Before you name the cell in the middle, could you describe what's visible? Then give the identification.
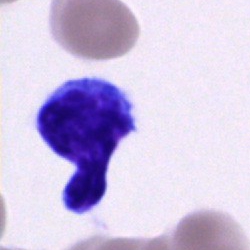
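The outline is irregular: a broad, rounded upper part, with a narrower lobe bulging downward. The whole cell stains dense dark purple, and no distinct pale rim of cytoplasm shows. That dark mass fills almost the entire cell, following its lobed shape, and the chromatin looks dense and clumped rather than fine. This is a blast.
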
